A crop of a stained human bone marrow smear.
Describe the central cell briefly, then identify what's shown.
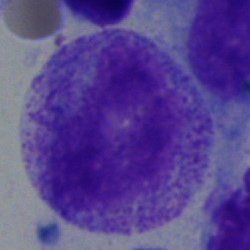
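Here the cell is roughly round. Notice that the chromatin of the nucleus looks fine, not coarsely clumped. Cytoplasm surrounds the nucleus on every side, and you can see it is filled with numerous purple granules. What you are looking at is a myelocyte.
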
